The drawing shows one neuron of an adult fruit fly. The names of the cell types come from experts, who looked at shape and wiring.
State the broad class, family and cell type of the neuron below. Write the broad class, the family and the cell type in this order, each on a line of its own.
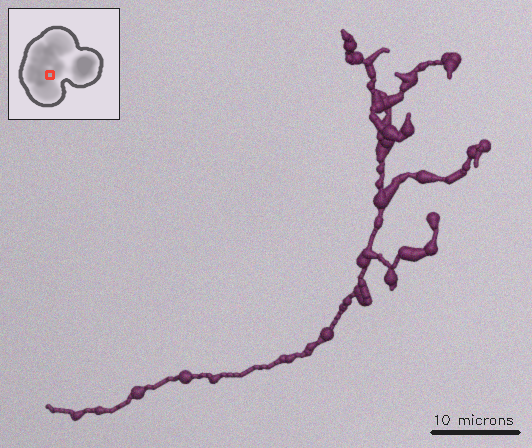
sensory neuron entering the brain
class mechanosensory
JO-EV5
